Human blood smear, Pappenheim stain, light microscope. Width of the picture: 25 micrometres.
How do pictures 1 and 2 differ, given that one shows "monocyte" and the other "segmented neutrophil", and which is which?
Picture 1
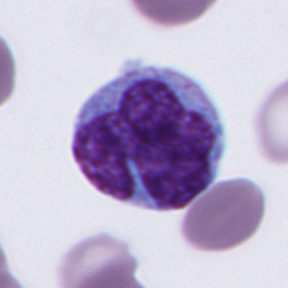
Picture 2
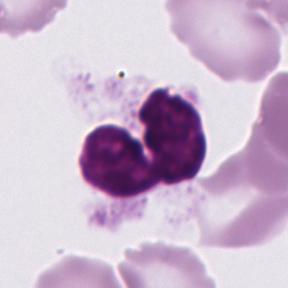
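Picture 1 shows the monocyte, and picture 2 shows the segmented neutrophil. Start with the monocyte: its outline is roughly round, and it is about 13 micrometres across. Its nucleus is about 12 micrometres across and fills about 70% of the cell's area. Look for the narrow pale cleft cutting into the nucleus from its lower edge, and notice that no distinct nucleolus can be made out. Its cytoplasm is a pale grey-blue, widest above the nucleus. Now move to the segmented neutrophil, where the chromatin is dark purple and dense. Here the cytoplasm is very pale, nearly colourless, rather than grey-blue, and small purple granules are scattered through it. The edge differs too: instead of the monocyte's roughly round outline, the neutrophil's outer edge is irregular and faint.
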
